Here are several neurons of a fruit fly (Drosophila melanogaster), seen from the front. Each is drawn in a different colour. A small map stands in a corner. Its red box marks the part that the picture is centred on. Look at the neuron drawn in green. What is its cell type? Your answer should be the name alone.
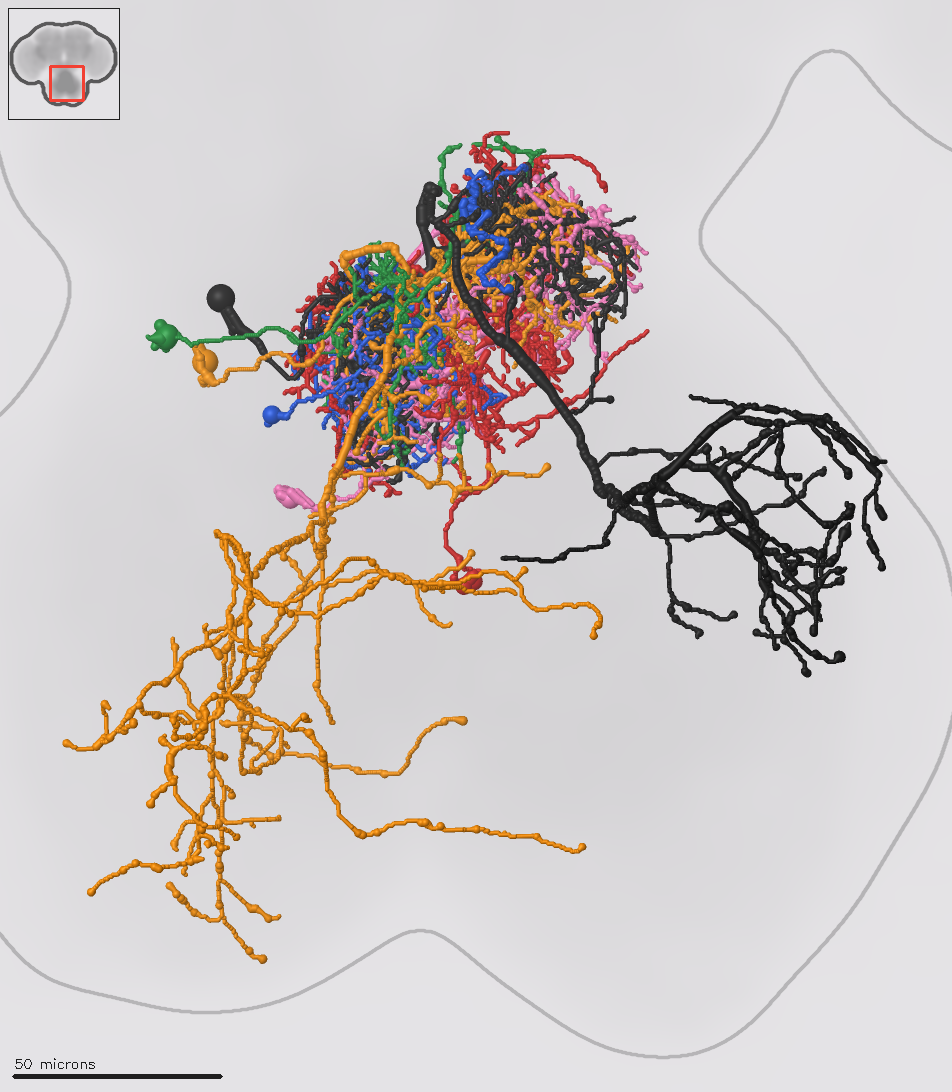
INXXX407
